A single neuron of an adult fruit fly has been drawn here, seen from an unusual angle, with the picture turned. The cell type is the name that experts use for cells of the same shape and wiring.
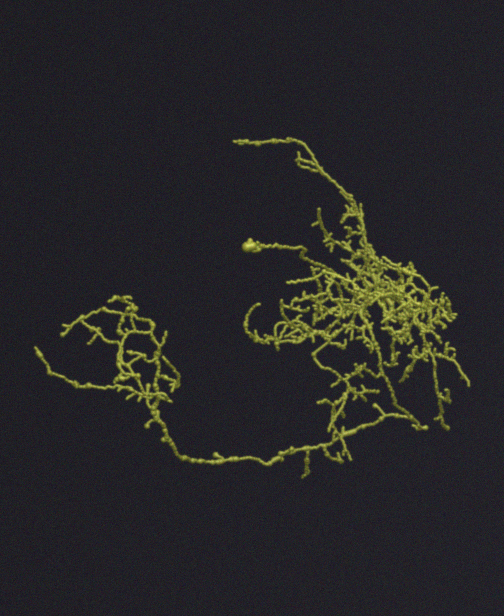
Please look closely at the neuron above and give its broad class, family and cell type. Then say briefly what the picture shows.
This is a nerve-cord intrinsic neuron. The family is hemilineage 01B. The cell type is IN01B014. The cell body is in the middle of the picture. In this view it is wider than it is tall.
